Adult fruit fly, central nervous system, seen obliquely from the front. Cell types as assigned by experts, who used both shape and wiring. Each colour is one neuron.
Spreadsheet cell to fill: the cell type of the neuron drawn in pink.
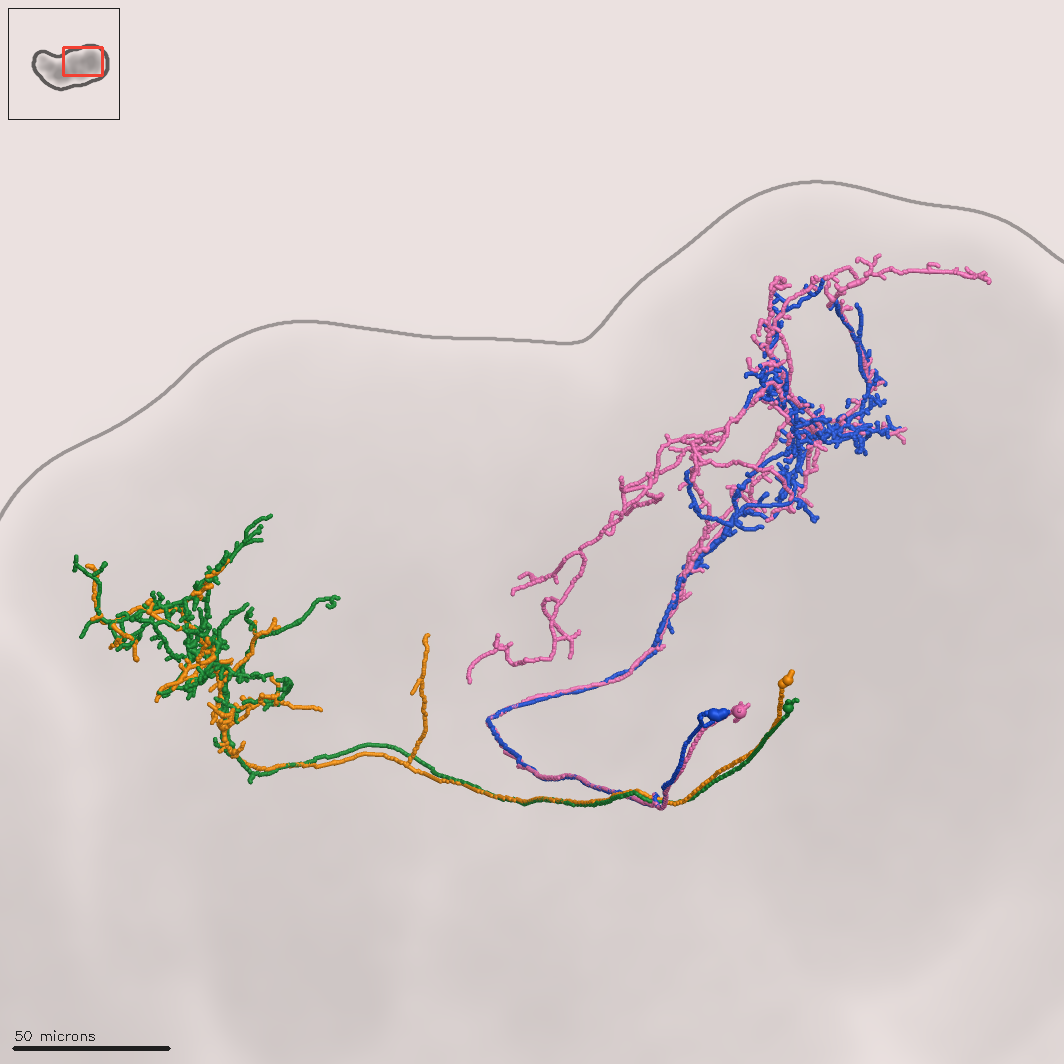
CB3691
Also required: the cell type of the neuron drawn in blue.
CB1056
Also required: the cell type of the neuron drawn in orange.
CB0142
